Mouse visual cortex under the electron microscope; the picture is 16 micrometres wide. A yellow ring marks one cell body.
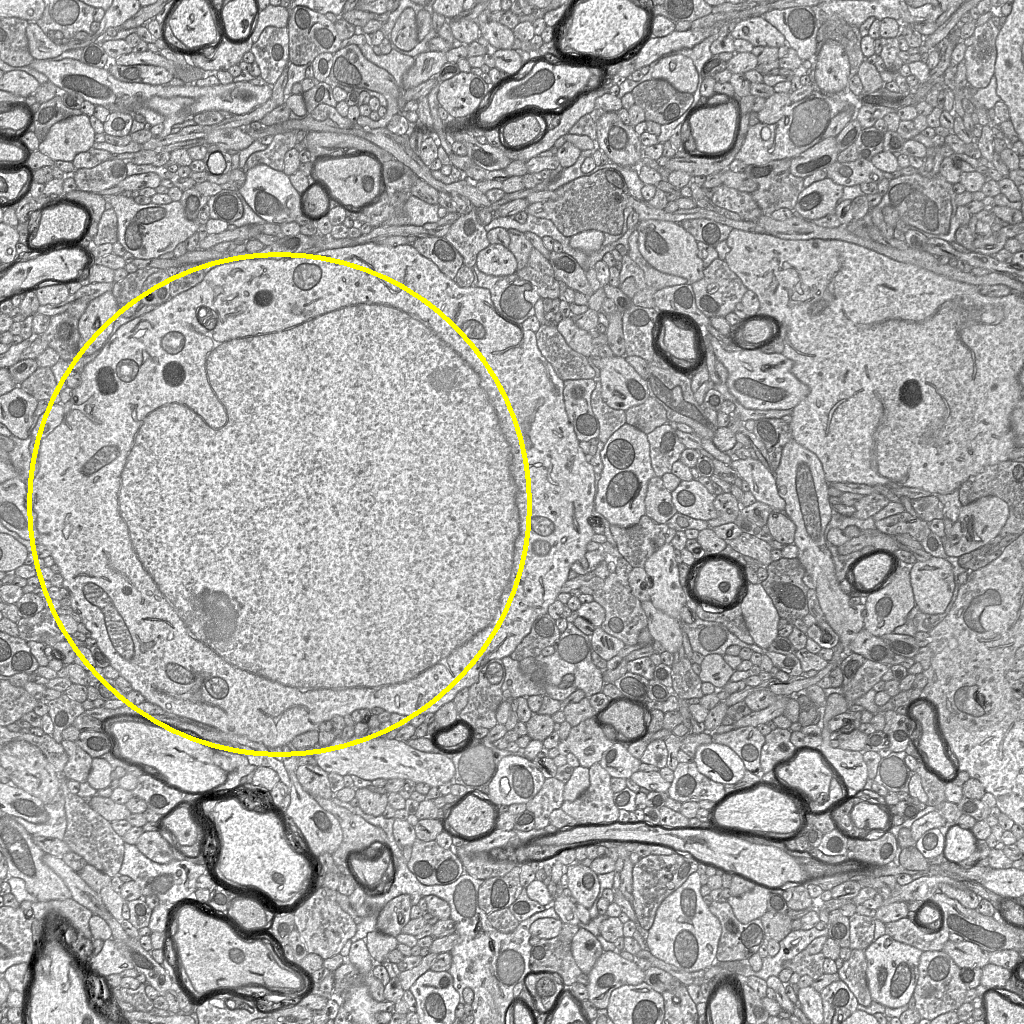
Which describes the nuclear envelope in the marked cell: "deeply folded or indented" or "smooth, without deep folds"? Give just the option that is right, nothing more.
Deeply folded or indented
